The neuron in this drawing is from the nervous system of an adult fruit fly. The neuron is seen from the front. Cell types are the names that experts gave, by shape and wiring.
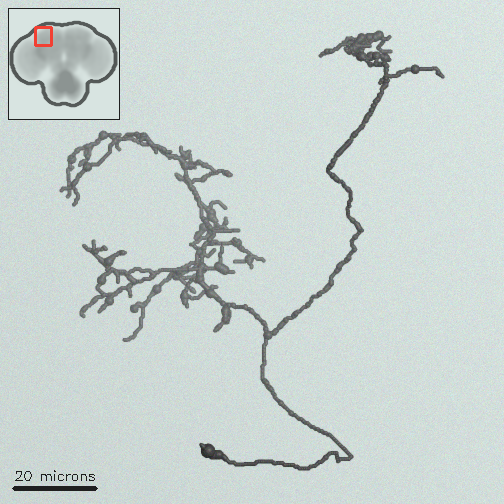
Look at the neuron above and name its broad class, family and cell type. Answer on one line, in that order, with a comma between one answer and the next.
central-brain intrinsic neuron, hemilineage AOTUv2, LHAV7a1_a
